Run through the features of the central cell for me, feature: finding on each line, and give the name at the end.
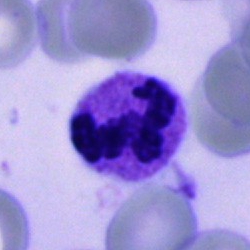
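Nucleus: several lobes joined in a curving chain
Lobe course: from the left side across to the upper right
Chromatin: dark purple, densely clumped
Cytoplasm: filled with fine, small granules
Name: segmented neutrophil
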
